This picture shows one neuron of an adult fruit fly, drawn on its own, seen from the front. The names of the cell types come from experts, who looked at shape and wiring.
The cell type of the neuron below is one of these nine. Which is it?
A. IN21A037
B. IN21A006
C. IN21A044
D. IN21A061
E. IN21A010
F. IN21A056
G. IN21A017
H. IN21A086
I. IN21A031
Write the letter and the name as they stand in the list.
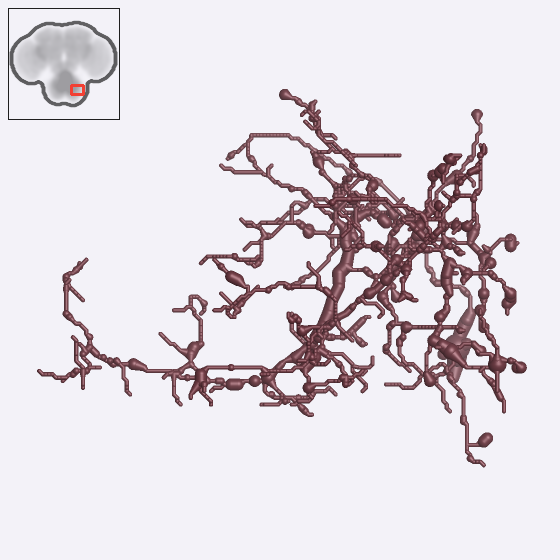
C. IN21A044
